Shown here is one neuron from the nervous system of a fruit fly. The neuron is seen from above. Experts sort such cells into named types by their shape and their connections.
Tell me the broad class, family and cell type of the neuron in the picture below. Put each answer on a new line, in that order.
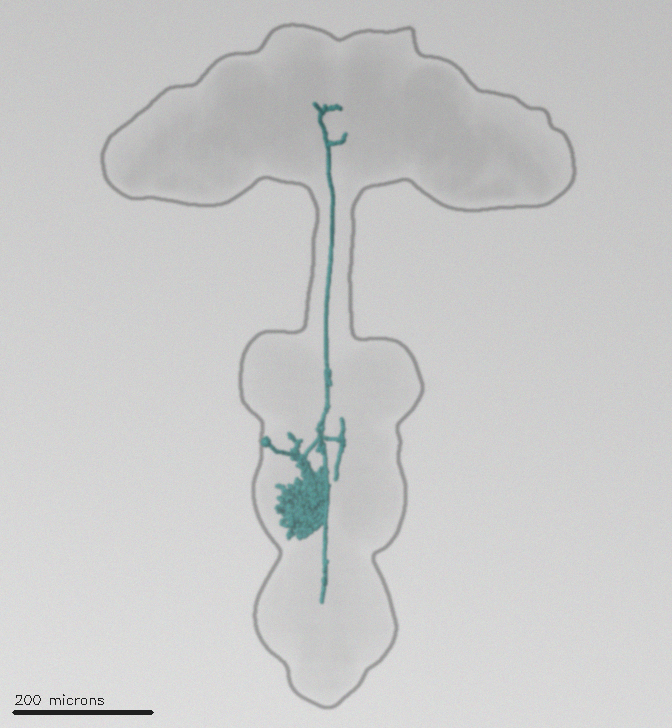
ascending neuron
hemilineage 17A
AN17A024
